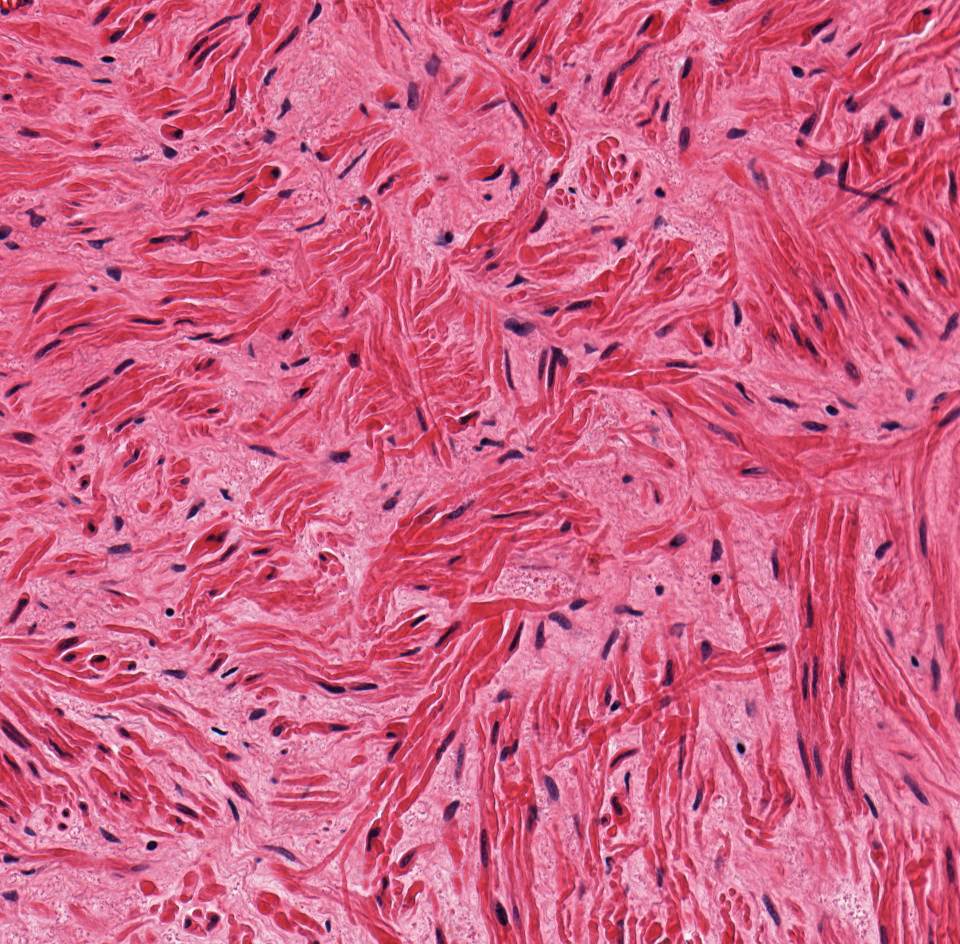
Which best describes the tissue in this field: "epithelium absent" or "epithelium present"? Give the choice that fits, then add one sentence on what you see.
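Epithelium absent. No epithelium or glands are present anywhere in the field.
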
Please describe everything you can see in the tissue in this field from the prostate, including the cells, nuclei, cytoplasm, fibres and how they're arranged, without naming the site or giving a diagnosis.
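Looking across the field, I see bundles of elongated cells running in many directions and crossing one another throughout. Their cytoplasm is strongly eosinophilic, a deep red-pink. The nuclei are elongated and dark, with blunt, rounded ends. A few bundles, such as one in the upper centre, are cut across and show small rounded cell profiles.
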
